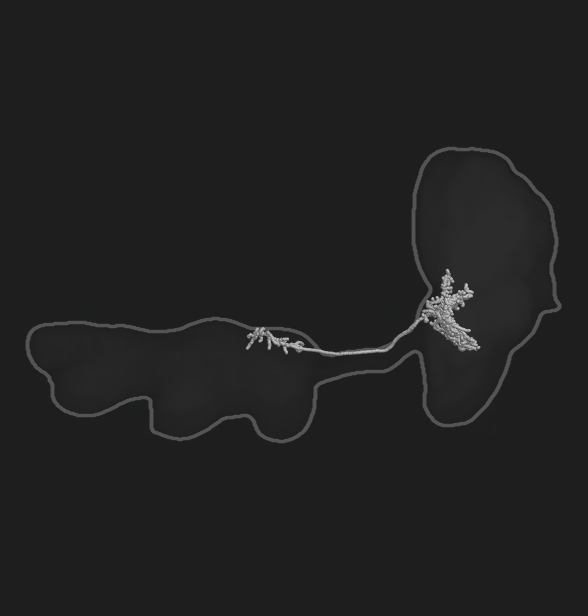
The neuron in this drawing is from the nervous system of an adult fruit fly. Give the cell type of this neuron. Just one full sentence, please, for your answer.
The cell type given to this neuron is DNge033.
